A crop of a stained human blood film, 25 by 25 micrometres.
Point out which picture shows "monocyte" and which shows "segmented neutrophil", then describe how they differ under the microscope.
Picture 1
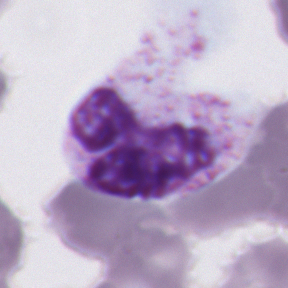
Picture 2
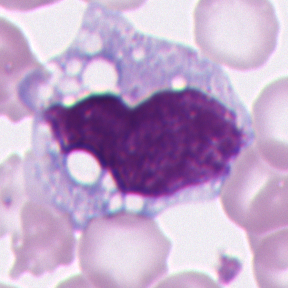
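Quick answer: picture 1 is the segmented neutrophil and picture 2 the monocyte. In picture 1 the nucleus lies across the lower part of the cell, with most of the cytoplasm above and to its right, and red cells press against the lower edge. Its chromatin is dark purple and clumped, with small paler spots between the clumps. In picture 2 the chromatin is dark purple throughout, and the nucleus is elongated side to side with a notch in its upper edge.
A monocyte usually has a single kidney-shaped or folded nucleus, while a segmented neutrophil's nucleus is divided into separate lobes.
That notched nucleus in picture 2 sits comfortably with the monocyte pattern. Back in picture 1, the granules are loosely scattered, and the cytoplasm showing between them is very pale, almost colourless. Picture 2 has abundant pale blue-grey cytoplasm, inside an outline that is irregular and angular rather than round.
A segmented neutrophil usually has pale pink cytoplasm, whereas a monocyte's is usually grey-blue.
So the blue-grey tone in picture 2 matches the monocyte. Picture 2 also has many clear round vacuoles, the largest sitting against the lower left edge of the nucleus.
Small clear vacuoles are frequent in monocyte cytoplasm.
Those vacuoles fit the monocyte in picture 2 as well.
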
